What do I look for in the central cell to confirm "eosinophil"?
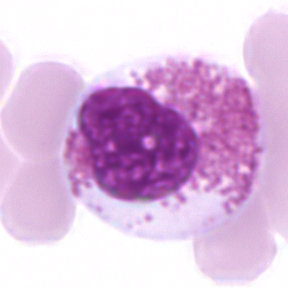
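What fits the eosinophil is its cytoplasm, which holds many coarse reddish-purple granules.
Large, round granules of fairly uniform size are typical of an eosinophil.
The granules are most crowded to the right of the nucleus, and they leave the nucleus clearly visible rather than hiding it. What does not fit is the nucleus, which is a single unsegmented mass with a shallow notch at its upper right.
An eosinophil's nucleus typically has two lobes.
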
